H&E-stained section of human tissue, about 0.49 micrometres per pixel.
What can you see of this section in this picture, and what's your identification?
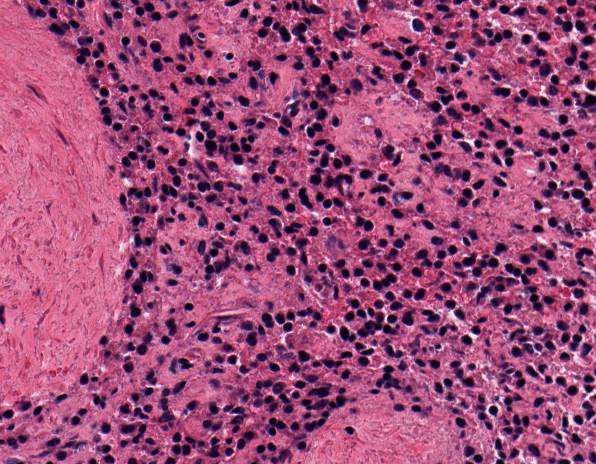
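Along the left edge runs a band of dense, wavy pink collagen with sparse thin spindle-shaped nuclei. The centre and right are densely cellular: a diffuse sheet, no glands, tubules or follicles, mostly round dark nuclei of fairly uniform size. It is spleen.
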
